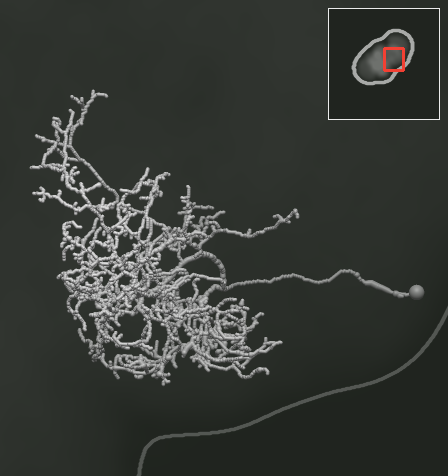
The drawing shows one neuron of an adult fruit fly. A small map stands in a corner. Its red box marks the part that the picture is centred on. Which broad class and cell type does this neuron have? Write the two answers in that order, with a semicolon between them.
central-brain intrinsic neuron; SMP199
